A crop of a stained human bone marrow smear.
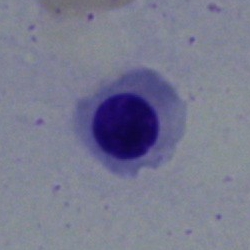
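Erythroblast, the cell in the middle of a stained human bone marrow smear. Its outline is irregular, with uneven, bumpy edges rather than a smooth circle. Dense, dark purple chromatin stains the nucleus almost evenly. The cytoplasm is pale greyish blue, and its rim is wider on the right side of the nucleus than on the left.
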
